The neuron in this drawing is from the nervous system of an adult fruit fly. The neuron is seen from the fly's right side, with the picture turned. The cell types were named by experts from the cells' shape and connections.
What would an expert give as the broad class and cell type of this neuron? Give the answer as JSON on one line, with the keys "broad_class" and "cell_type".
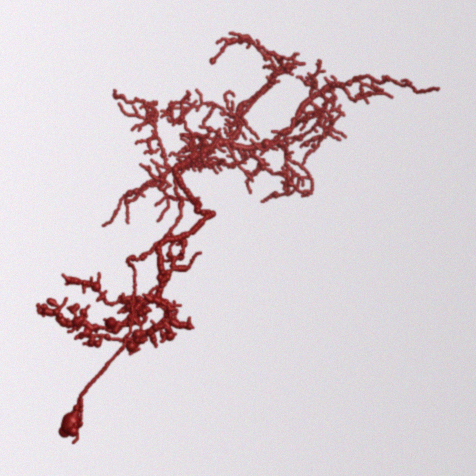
{"broad_class": "central-brain intrinsic neuron", "cell_type": "SAD043"}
